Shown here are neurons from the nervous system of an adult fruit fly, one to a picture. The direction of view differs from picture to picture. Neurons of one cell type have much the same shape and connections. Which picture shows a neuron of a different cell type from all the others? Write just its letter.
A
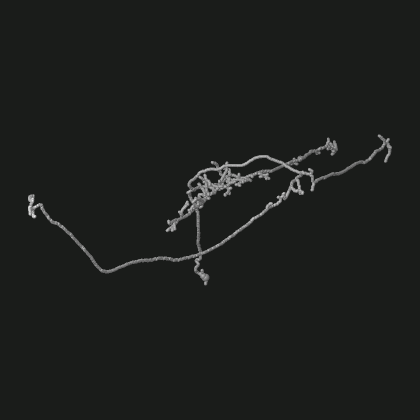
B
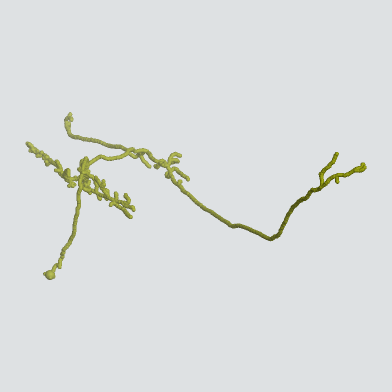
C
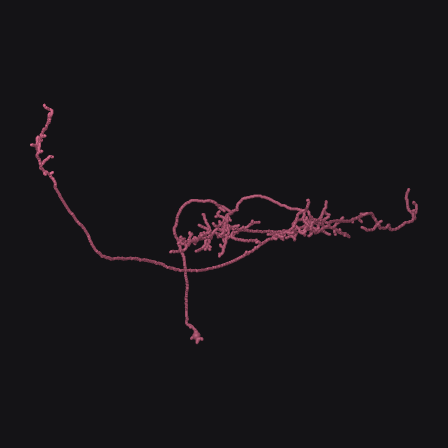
C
